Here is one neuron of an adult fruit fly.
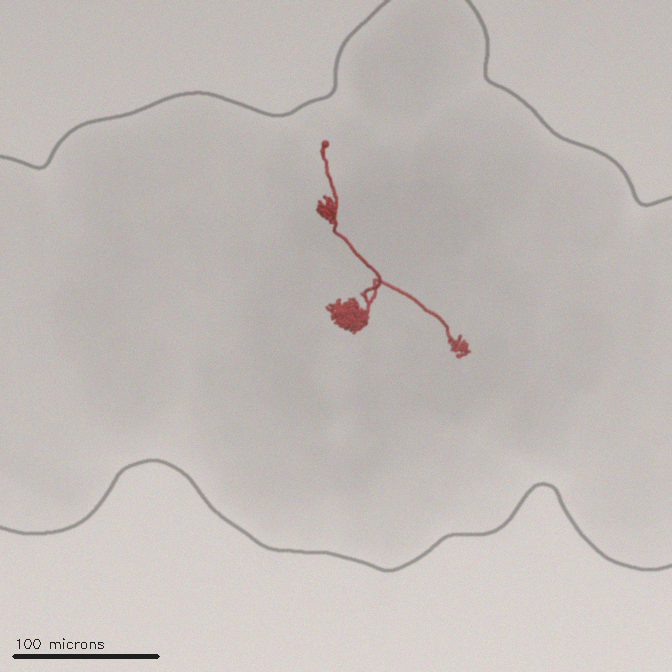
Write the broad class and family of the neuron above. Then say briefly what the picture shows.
This is a central-brain intrinsic neuron. The name of its family is class CX. Its cell body lies at the top of the picture. By the scale bar it is about 150 microns tall in this view.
